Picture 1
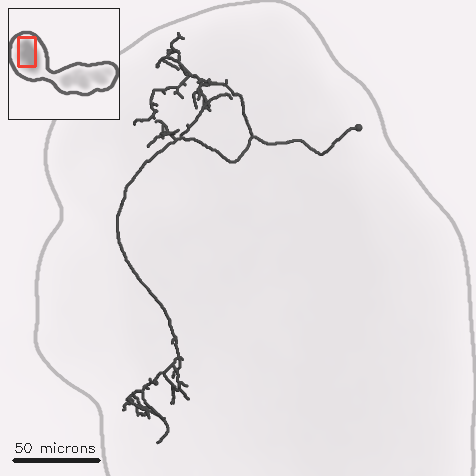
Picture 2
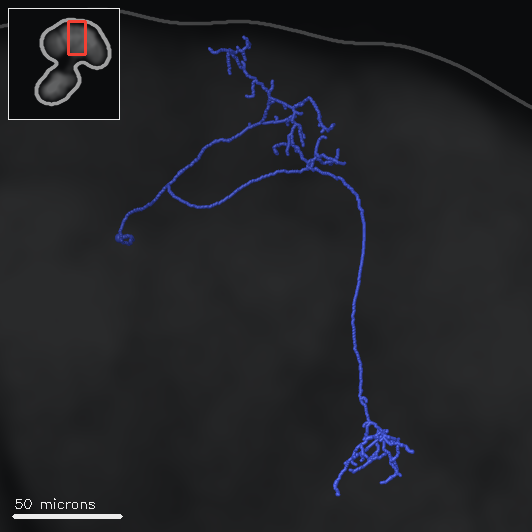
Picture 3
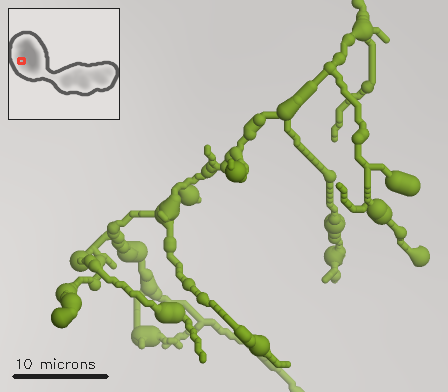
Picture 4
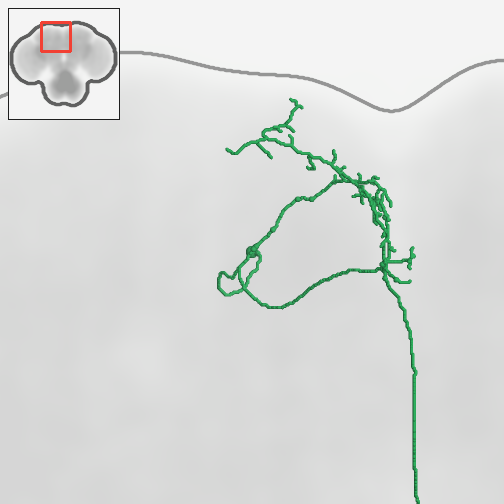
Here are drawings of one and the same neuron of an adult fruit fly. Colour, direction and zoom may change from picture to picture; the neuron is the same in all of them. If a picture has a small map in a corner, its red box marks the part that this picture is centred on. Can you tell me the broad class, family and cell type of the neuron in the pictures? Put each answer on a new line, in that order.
central-brain intrinsic neuron
hemilineage SMPpv1
SMP487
